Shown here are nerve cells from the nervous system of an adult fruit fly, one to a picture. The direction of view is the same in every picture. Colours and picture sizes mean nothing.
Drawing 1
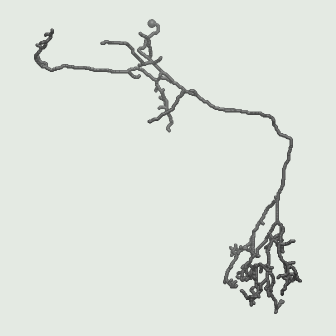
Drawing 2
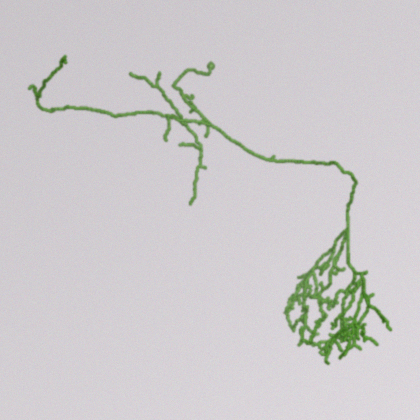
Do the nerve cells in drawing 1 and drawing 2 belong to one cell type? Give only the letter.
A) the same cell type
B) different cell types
A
